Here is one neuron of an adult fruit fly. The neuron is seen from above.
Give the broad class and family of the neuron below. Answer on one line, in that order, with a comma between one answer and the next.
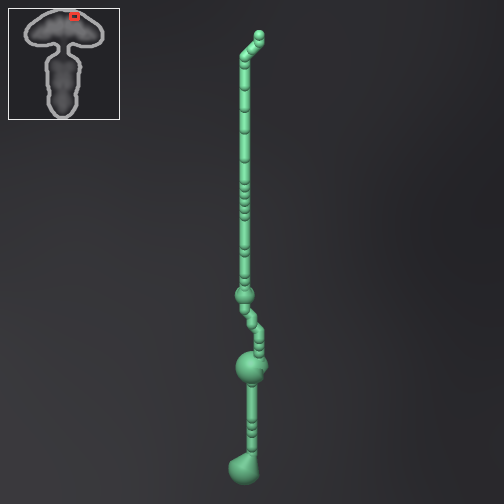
sensory neuron entering the brain, class mechanosensory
